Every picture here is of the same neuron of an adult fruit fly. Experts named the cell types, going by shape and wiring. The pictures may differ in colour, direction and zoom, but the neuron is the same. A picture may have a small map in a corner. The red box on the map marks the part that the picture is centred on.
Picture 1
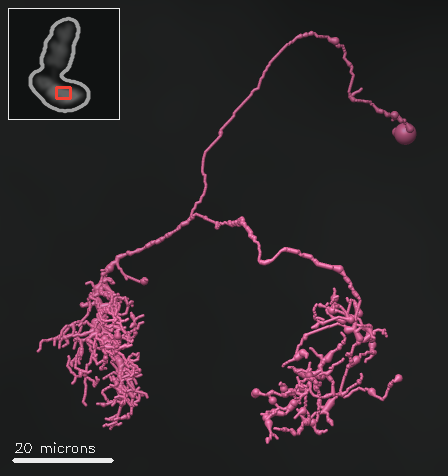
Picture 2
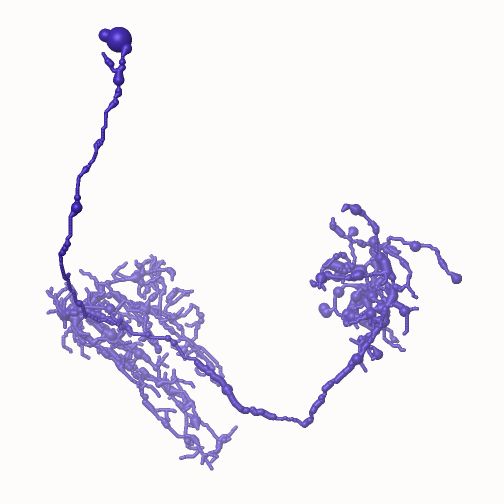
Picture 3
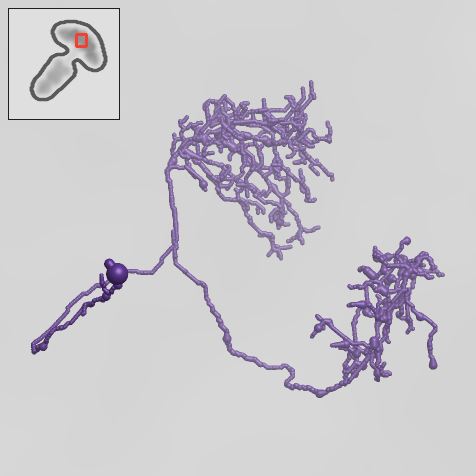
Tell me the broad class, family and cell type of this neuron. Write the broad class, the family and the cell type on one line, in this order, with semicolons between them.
central-brain intrinsic neuron; class CX; hDeltaI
